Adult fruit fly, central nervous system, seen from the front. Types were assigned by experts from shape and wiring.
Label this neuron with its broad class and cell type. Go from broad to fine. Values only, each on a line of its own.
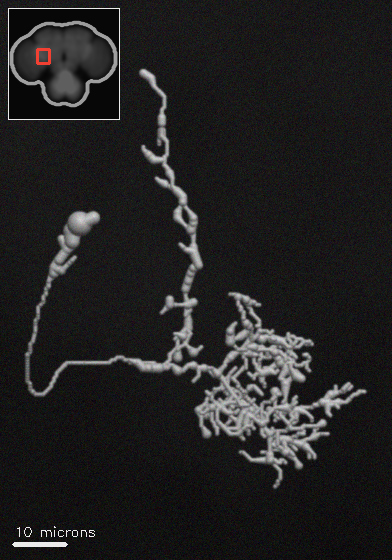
central-brain intrinsic neuron
WED063_a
